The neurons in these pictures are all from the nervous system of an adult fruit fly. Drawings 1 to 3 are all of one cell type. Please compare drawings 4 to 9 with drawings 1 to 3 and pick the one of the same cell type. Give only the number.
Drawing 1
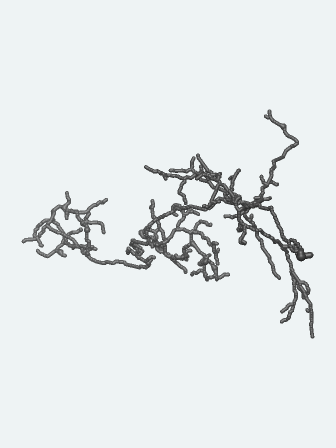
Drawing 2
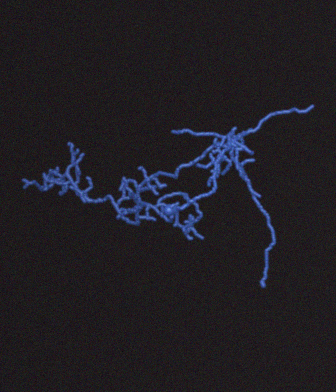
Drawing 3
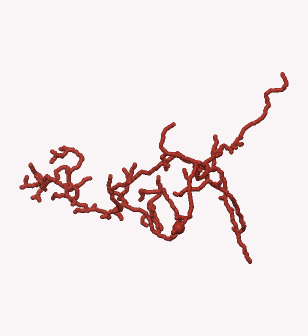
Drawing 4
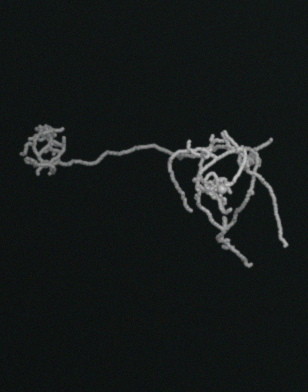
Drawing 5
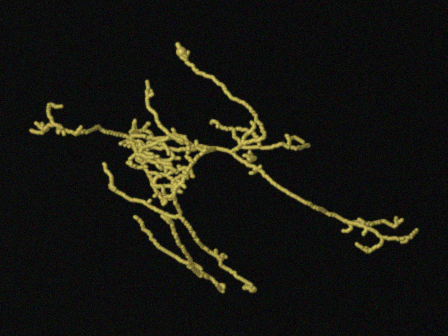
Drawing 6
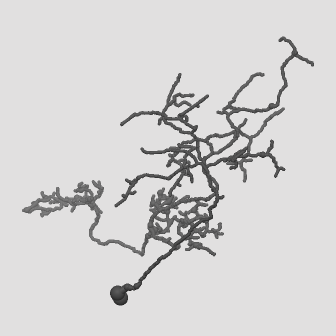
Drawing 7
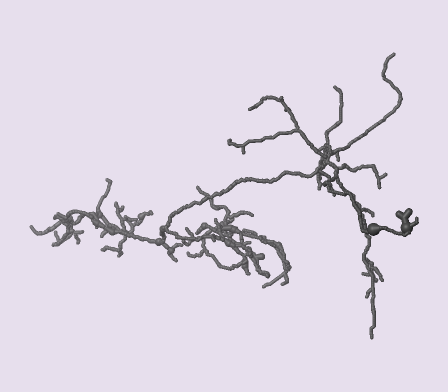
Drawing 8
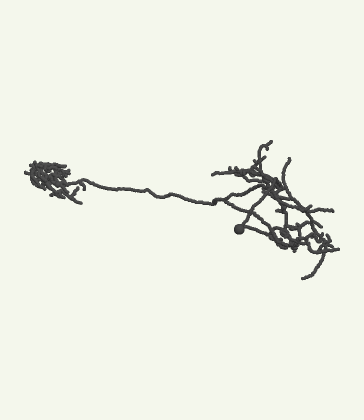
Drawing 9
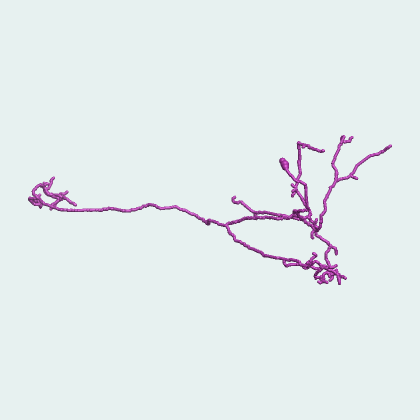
7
